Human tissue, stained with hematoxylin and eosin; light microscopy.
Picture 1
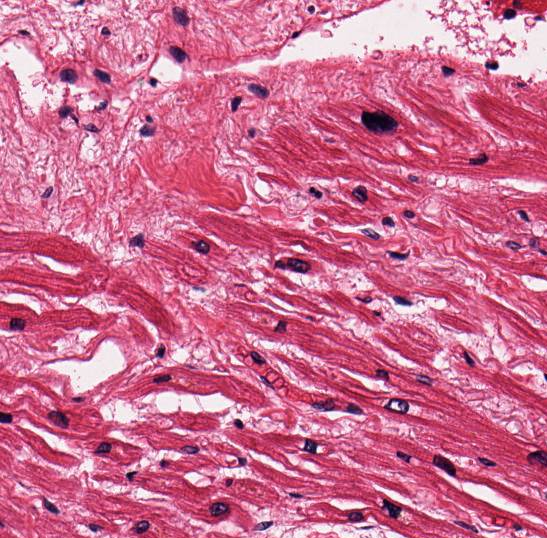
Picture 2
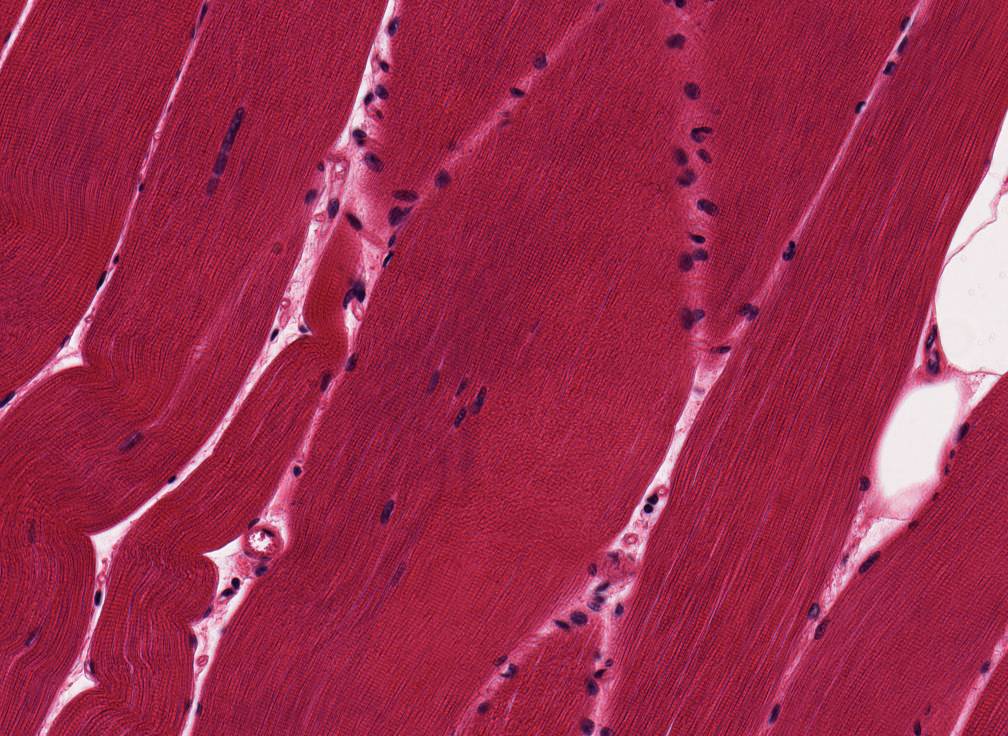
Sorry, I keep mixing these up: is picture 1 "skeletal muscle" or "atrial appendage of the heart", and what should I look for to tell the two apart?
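In this pair, picture 1 is atrial appendage of the heart and picture 2 is skeletal muscle. Picture 1 is filled mostly with striated muscle fibres, with a patch of loose connective tissue at the upper left; the nuclei are oval and lie centrally in the fibres, several with a pale clear zone of cytoplasm at their ends. Near the top centre-right, one much larger, very dark, irregular nucleus stands out. In picture 2, fine transverse cross-striations cross the deep red-pink fibres, and most nuclei are dark, elongated and at the fibre edges.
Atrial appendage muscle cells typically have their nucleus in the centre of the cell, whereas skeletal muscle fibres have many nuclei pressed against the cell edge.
Picture 2 also shows two large empty clear fat cells in the septum at the right edge, and wavy, kinked fibre outlines on the left side.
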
